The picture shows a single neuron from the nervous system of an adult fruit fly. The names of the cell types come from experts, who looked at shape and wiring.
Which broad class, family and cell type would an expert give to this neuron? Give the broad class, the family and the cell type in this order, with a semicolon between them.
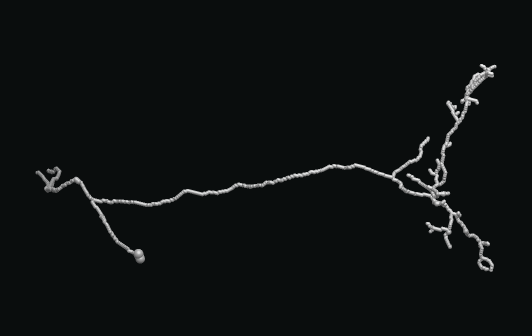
central-brain intrinsic neuron; hemilineage DM6_posterior; CL351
